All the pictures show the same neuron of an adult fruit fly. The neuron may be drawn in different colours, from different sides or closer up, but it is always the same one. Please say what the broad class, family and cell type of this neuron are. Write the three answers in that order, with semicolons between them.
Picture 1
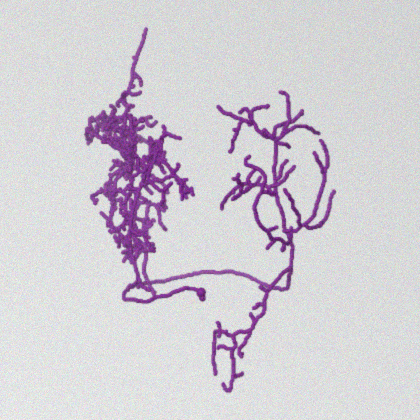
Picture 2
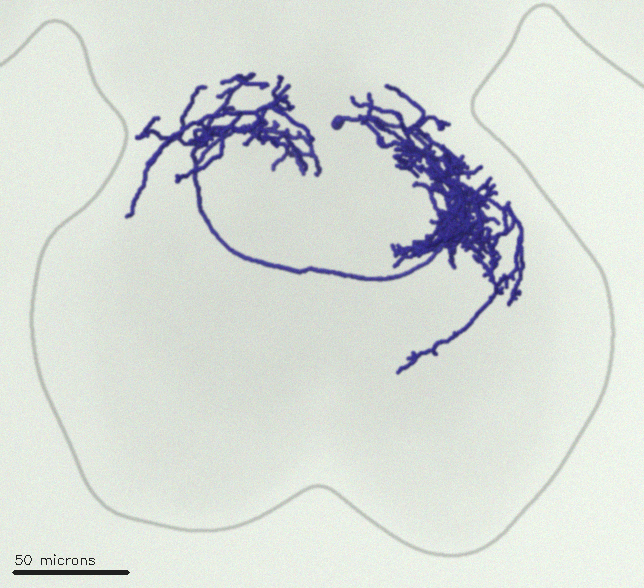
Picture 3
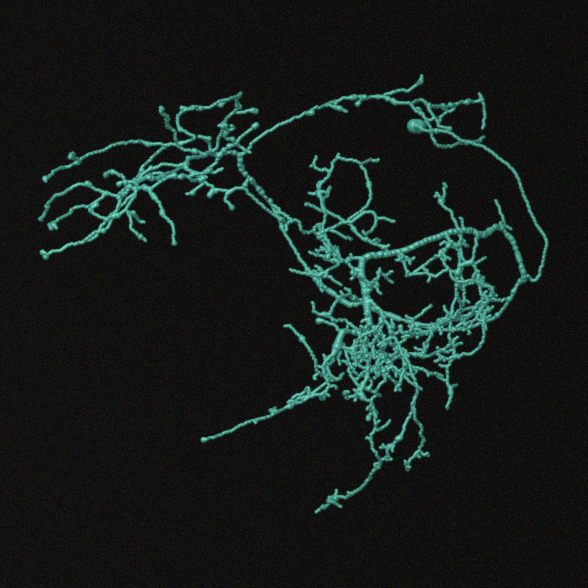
nerve-cord intrinsic neuron; hemilineage 19B; IN19B031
